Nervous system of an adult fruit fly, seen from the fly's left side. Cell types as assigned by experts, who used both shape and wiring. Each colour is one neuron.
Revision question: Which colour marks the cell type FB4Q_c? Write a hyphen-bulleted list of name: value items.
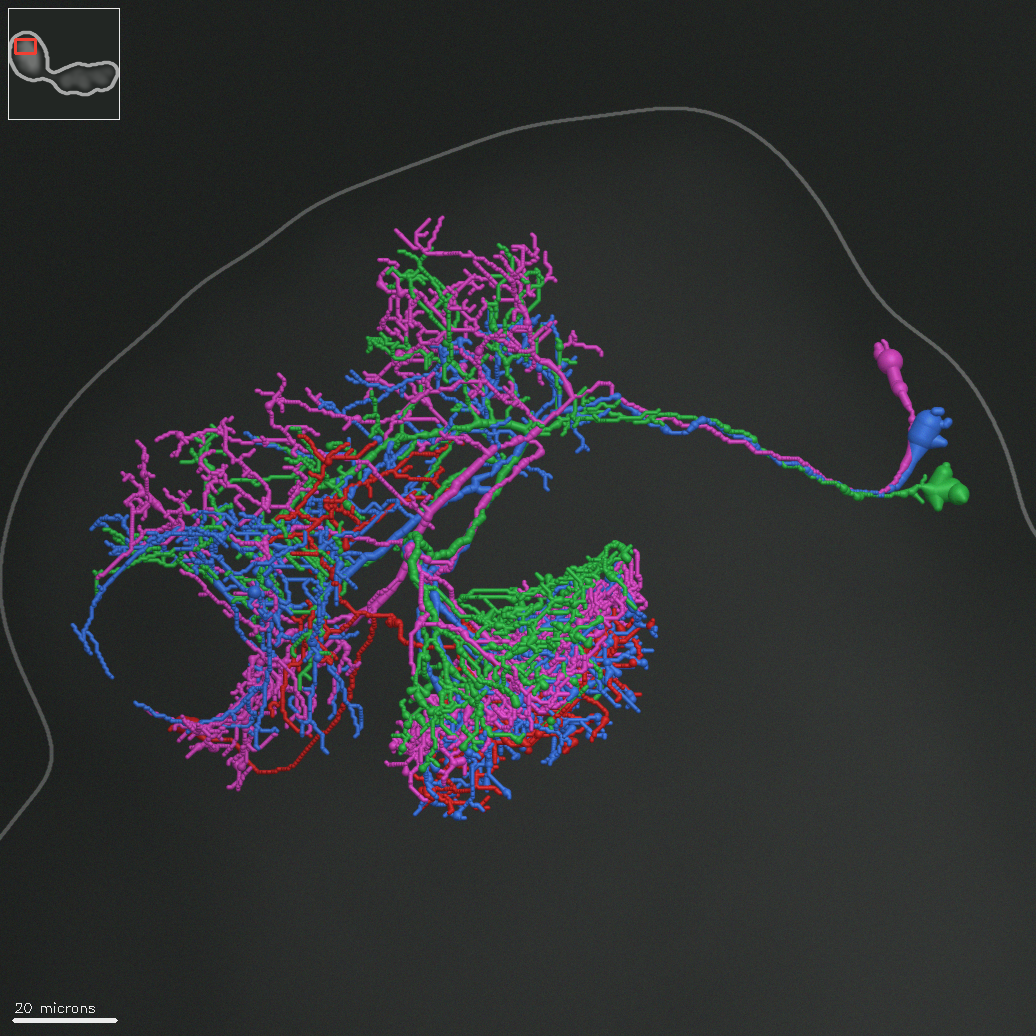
- colour: red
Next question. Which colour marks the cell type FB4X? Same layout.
- colour: blue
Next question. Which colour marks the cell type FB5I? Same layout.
- colour: green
